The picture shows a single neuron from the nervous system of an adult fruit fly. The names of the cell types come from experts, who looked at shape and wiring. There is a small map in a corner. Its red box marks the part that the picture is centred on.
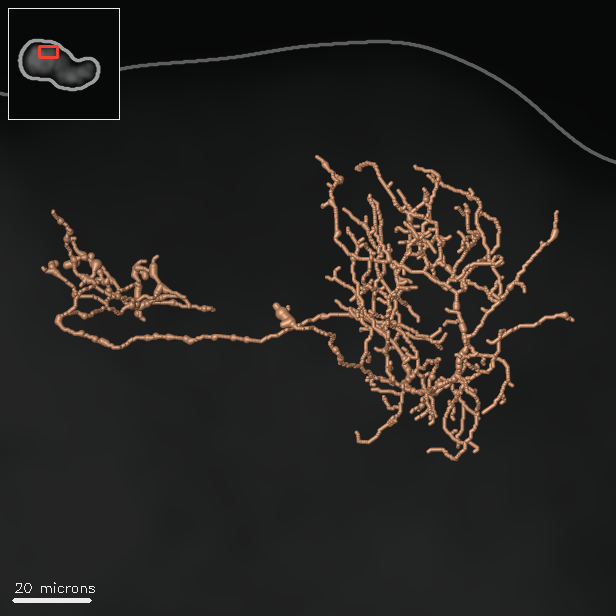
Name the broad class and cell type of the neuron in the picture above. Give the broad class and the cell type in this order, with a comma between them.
central-brain intrinsic neuron, SMP043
